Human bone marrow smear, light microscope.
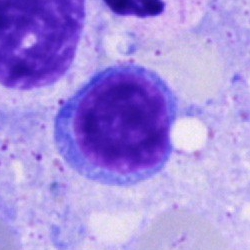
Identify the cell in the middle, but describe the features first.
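This cell has a round, smooth outline, and its nucleus fills most of it. The cytoplasm is blue, and you can see its rim is widest on the left side. What you are seeing is a lymphocyte.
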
